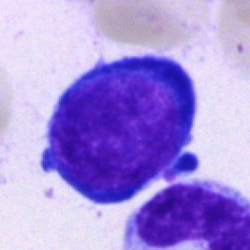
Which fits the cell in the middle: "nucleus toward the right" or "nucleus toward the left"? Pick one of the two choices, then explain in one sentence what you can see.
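Nucleus toward the left. The cytoplasmic rim is widest at the upper right of the cell.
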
